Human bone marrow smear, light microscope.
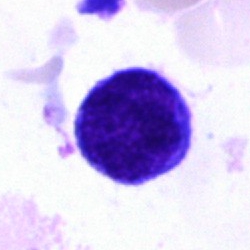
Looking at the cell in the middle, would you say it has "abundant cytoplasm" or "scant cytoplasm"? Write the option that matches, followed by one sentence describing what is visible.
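Scant cytoplasm. The nucleus fills almost the whole cell, leaving at most a very thin rim of cytoplasm.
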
